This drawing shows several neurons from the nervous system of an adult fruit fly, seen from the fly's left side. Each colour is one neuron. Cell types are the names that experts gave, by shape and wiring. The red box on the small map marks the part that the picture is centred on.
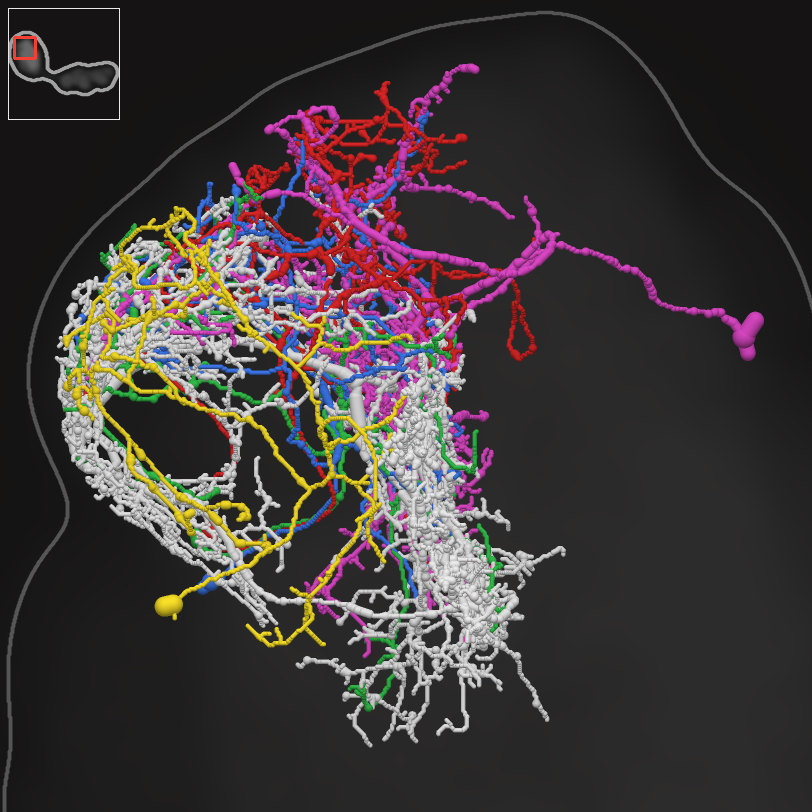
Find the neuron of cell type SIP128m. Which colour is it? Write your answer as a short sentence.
The colour is blue.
